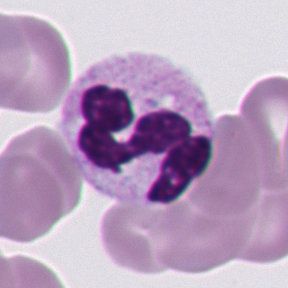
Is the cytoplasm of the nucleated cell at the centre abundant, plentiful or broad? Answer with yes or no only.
Yes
